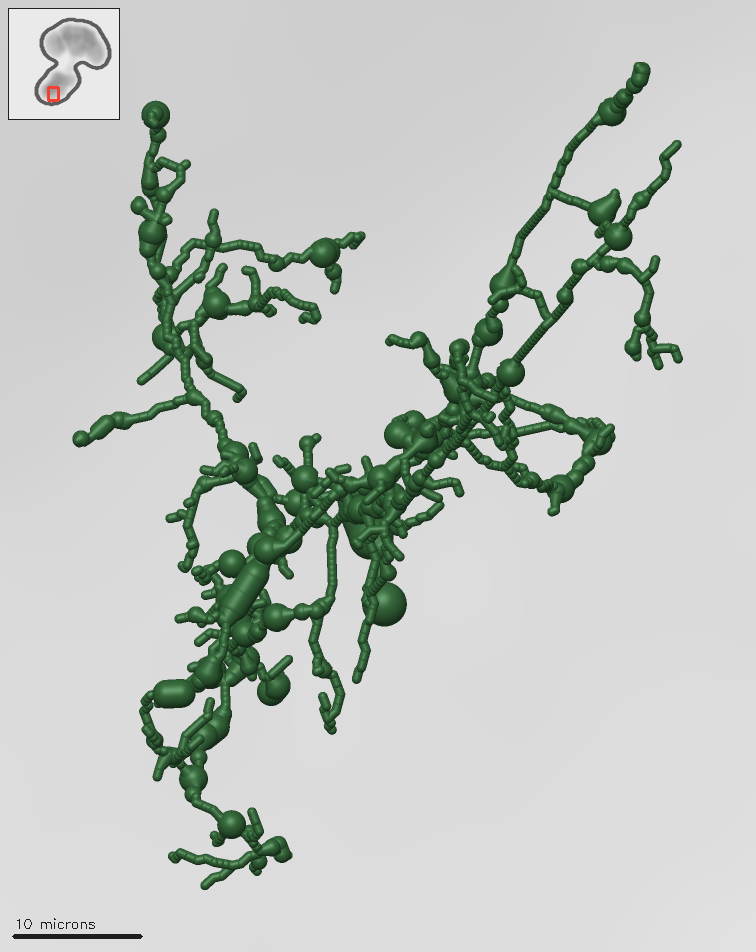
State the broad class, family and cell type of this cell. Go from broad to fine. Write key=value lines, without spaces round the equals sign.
broad_class=nerve-cord intrinsic neuron
family=hemilineage 20A.22A
cell_type=IN20A.22A079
